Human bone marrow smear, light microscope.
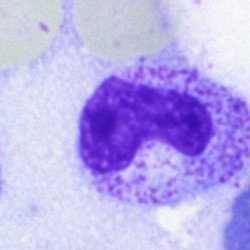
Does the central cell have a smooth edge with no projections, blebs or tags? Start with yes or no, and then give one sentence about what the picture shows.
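Yes. The cell has a smooth, roughly oval outline.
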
